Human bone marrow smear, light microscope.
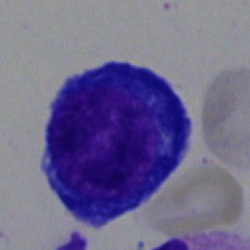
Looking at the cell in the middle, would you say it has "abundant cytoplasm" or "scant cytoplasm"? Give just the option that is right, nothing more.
Scant cytoplasm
